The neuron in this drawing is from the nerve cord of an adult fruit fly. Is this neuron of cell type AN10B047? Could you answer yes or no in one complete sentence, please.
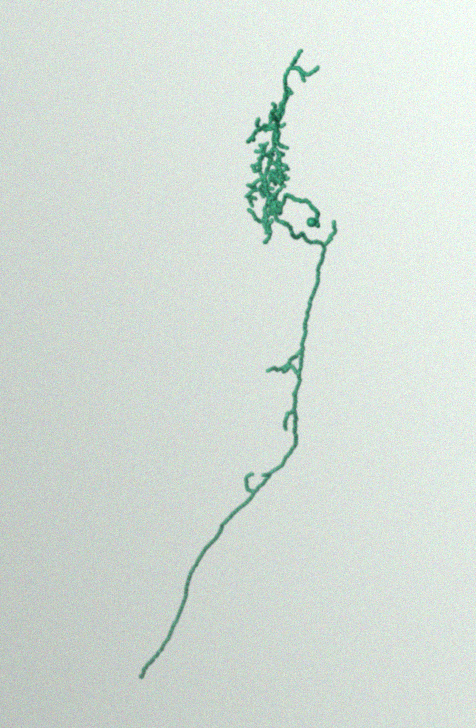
Yes, the neuron counts as a member of cell type AN10B047.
